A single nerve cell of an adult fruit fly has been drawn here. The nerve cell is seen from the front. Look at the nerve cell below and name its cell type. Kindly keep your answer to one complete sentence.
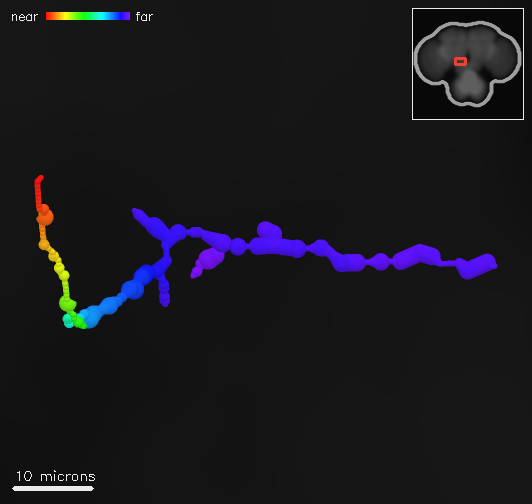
This nerve cell represents the cell type JO-ED1.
